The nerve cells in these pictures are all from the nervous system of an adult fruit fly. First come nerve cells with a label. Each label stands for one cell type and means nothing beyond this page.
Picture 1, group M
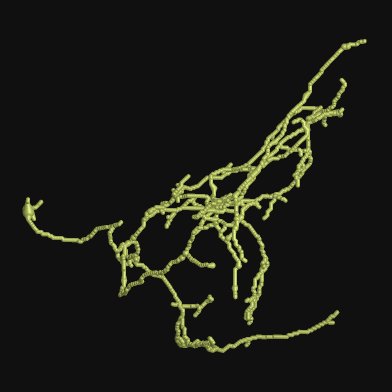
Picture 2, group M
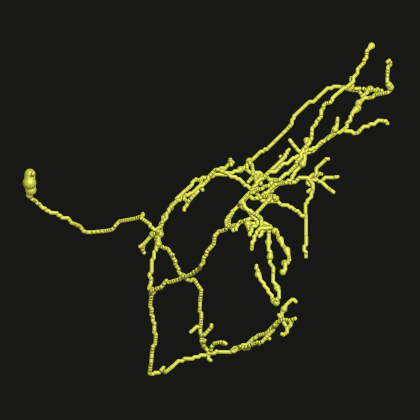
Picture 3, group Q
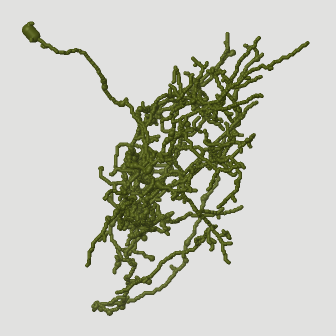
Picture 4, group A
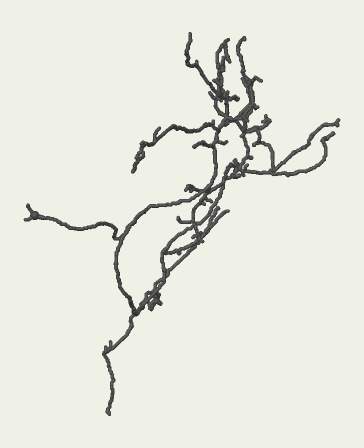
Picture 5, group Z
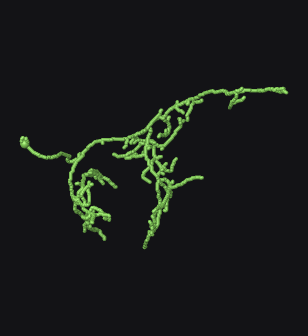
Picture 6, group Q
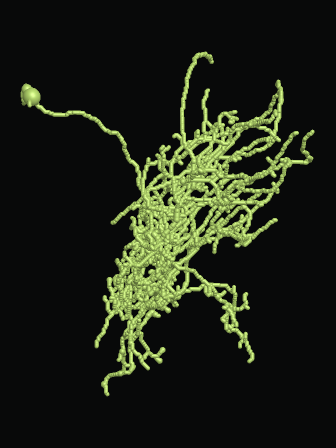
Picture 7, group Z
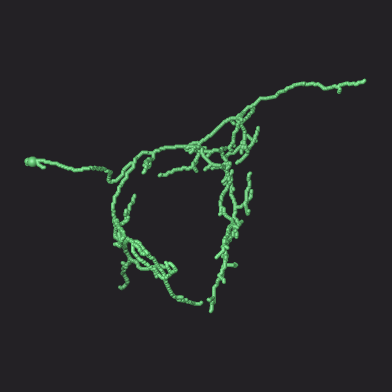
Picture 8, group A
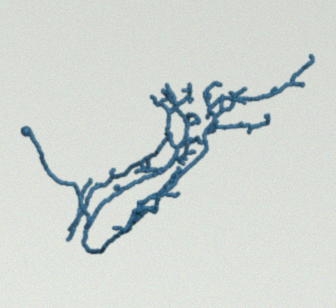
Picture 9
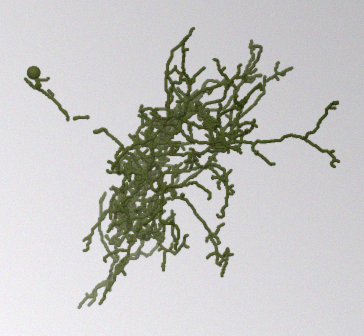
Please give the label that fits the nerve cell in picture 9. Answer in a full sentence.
It belongs to group Q.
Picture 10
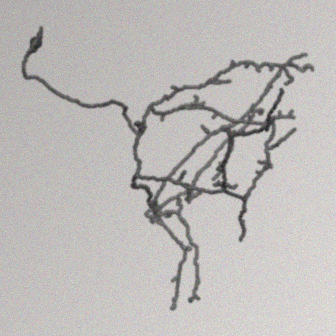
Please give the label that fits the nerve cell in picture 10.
It belongs to group M.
